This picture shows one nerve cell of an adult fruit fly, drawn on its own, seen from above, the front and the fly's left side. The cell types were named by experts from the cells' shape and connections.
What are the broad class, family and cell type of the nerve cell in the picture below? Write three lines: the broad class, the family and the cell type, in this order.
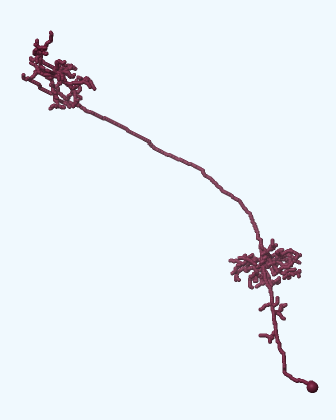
optic-lobe intrinsic neuron
Tm
Tm31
